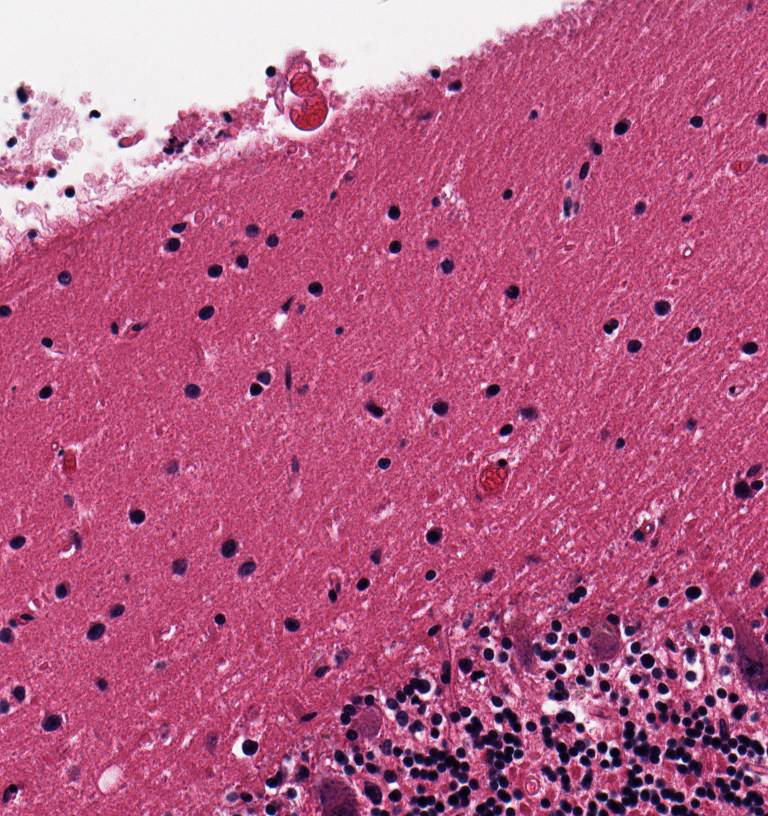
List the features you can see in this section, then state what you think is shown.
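A broad pink layer contains only sparse, scattered small round dark nuclei. At the bottom lies a band of tightly packed small round dark nuclei with very scant cytoplasm, and a few large cell bodies with purplish cytoplasm sit at its upper border. Loose fragmented material lies beyond the tissue surface, top left. This is cerebellum.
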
